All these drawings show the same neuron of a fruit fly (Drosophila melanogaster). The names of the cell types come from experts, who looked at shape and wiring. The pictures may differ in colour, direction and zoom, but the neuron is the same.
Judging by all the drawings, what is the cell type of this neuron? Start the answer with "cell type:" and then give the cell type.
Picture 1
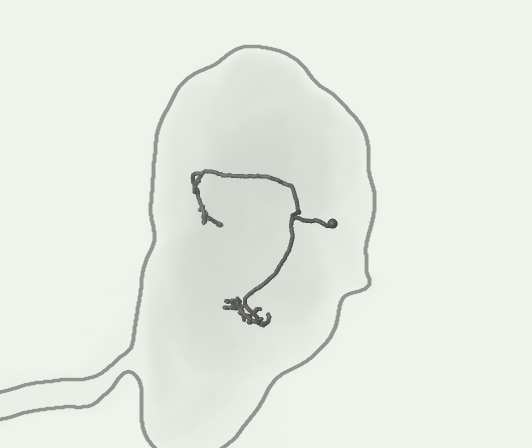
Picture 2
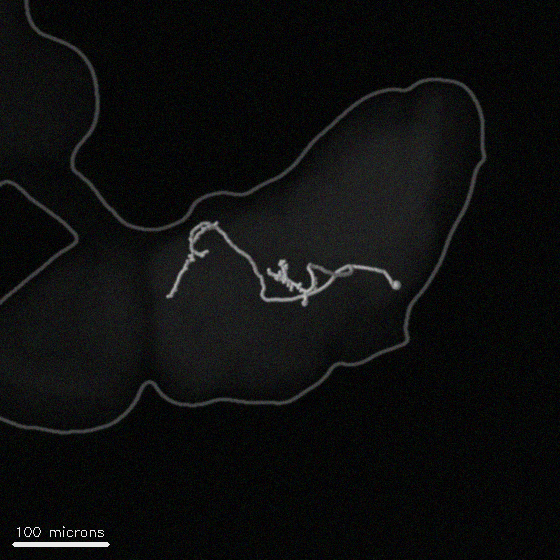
cell type: CB3865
